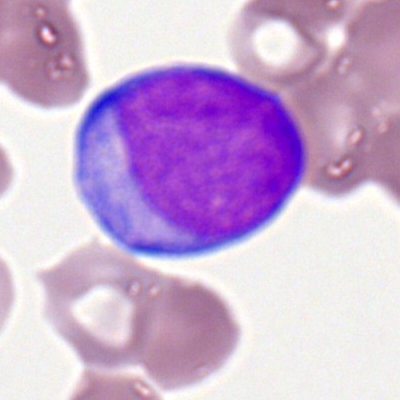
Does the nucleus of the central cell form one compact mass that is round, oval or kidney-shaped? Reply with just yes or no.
Yes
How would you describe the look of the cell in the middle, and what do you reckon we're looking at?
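The cytoplasm forms a narrow crescent on the left side of the nucleus. It is pale blue, with a deeper blue rim at the cell edge. Neither granules nor vacuoles are visible in it. The cell is a myeloblast.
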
